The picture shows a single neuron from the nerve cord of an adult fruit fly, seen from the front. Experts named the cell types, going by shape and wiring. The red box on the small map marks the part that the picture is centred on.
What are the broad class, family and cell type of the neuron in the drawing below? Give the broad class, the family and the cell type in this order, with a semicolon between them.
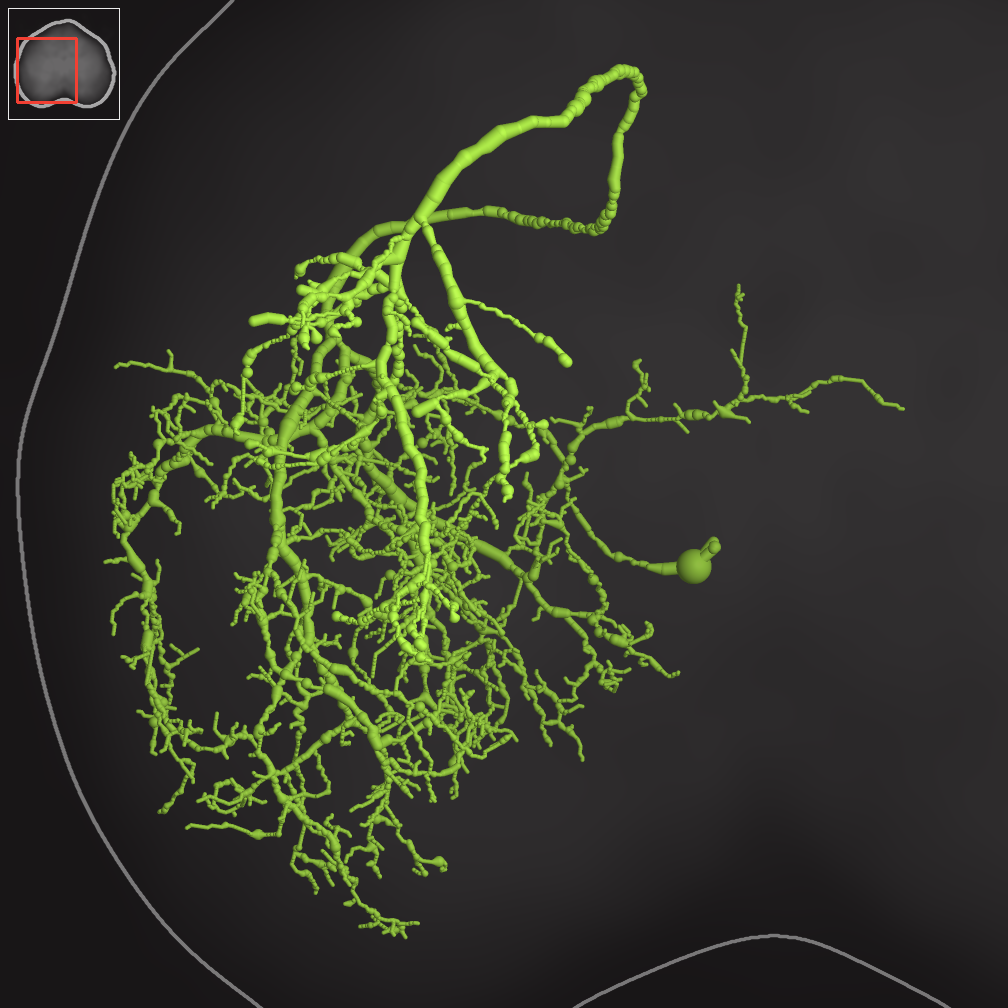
nerve-cord intrinsic neuron; hemilineage 03A; IN03A005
